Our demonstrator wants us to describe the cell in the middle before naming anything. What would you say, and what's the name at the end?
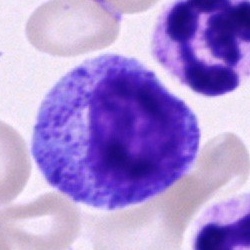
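A round, smooth outline bounds the cell. Its nucleus sits off-centre, toward the right side. Just left of the nucleus lies a paler area of cytoplasm. Purple granules are scattered through the cytoplasm. The cell is a promyelocyte.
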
